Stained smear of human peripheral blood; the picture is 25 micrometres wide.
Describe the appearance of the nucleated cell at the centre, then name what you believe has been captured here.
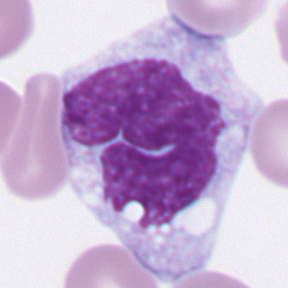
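The outline strikes me first: it's irregular and angular rather than round. The nucleus is folded, with a curved cleft running across its lower middle. I can't make out any distinct nucleoli in it. Lower down in the cytoplasm sit several clear vacuoles. So this is a monocyte.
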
